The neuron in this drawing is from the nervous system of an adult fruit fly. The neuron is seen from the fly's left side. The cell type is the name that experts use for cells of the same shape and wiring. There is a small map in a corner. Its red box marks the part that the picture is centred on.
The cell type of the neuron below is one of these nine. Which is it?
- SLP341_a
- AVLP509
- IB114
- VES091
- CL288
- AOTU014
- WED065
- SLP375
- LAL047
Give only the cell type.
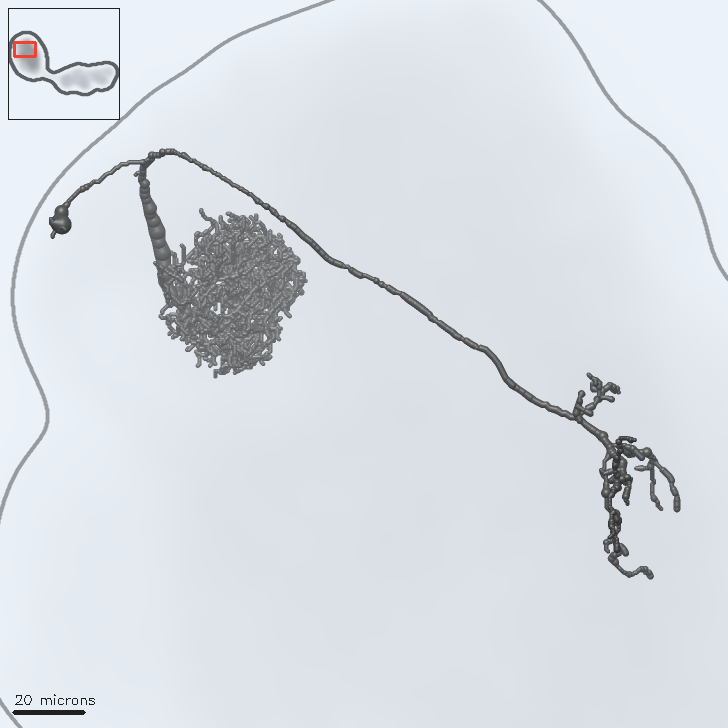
AOTU014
